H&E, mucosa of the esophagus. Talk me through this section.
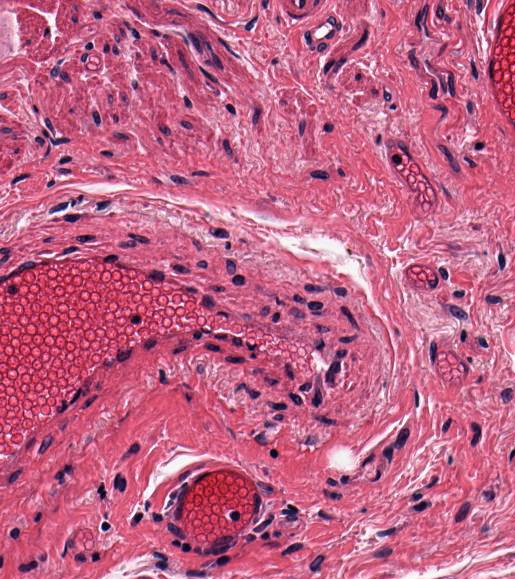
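Dense pink fibrous connective tissue occupies most of this section, with dark nuclei scattered through it. Most of these stromal nuclei are elongated and spindle-shaped, and they lie along wavy collagen bundles. Neither epithelium nor fat cells appear anywhere in the field.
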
